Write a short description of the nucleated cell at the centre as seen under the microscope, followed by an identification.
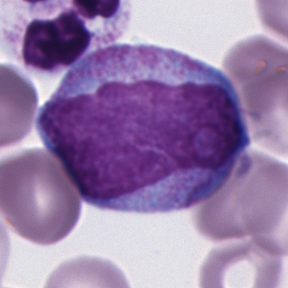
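Looking at the nucleus, it's stretched from side to side and fills most of the cell. Its chromatin is fine and fairly even, with no coarse dark clumps. There's a pale round nucleolus in the right part of it. Fine purple granules are scattered through the cytoplasm, thickest above the nucleus. This cell is a promyelocyte.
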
